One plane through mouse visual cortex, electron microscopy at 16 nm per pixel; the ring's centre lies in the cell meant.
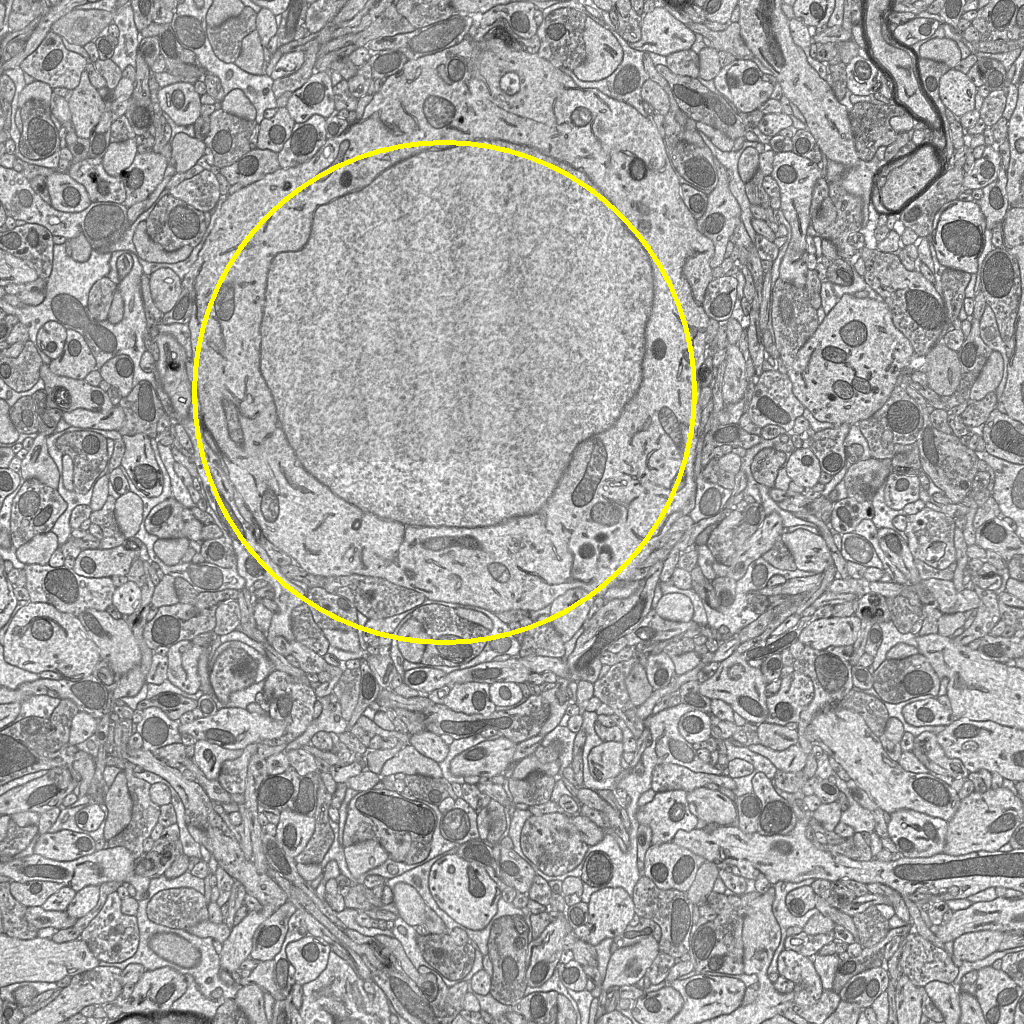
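Excitatory neuron, ringed; electron micrograph, mouse visual cortex. Nucleus large, roundish, whole within ring. Chromatin fine, evenly spread; no dark clumps along envelope. No nucleolus in this plane. Small cluster of dark round bodies in cytoplasm, lower right.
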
